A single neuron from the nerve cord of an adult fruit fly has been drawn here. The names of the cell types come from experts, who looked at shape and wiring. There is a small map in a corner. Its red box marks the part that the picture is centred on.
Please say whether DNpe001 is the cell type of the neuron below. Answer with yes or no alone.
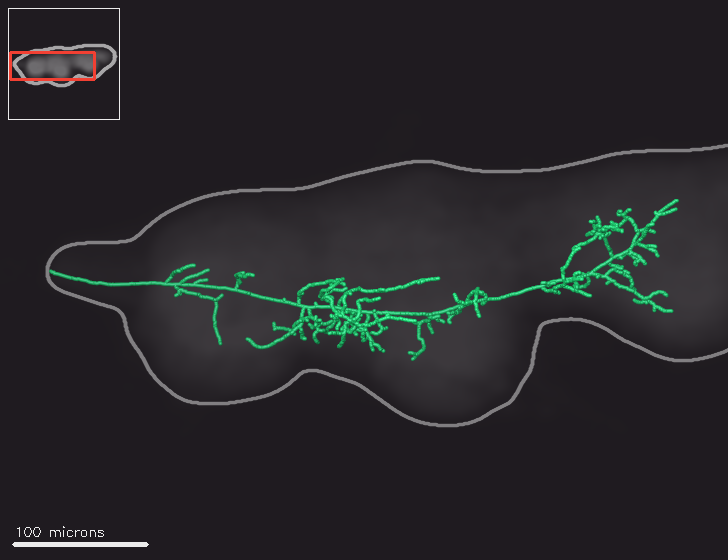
no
